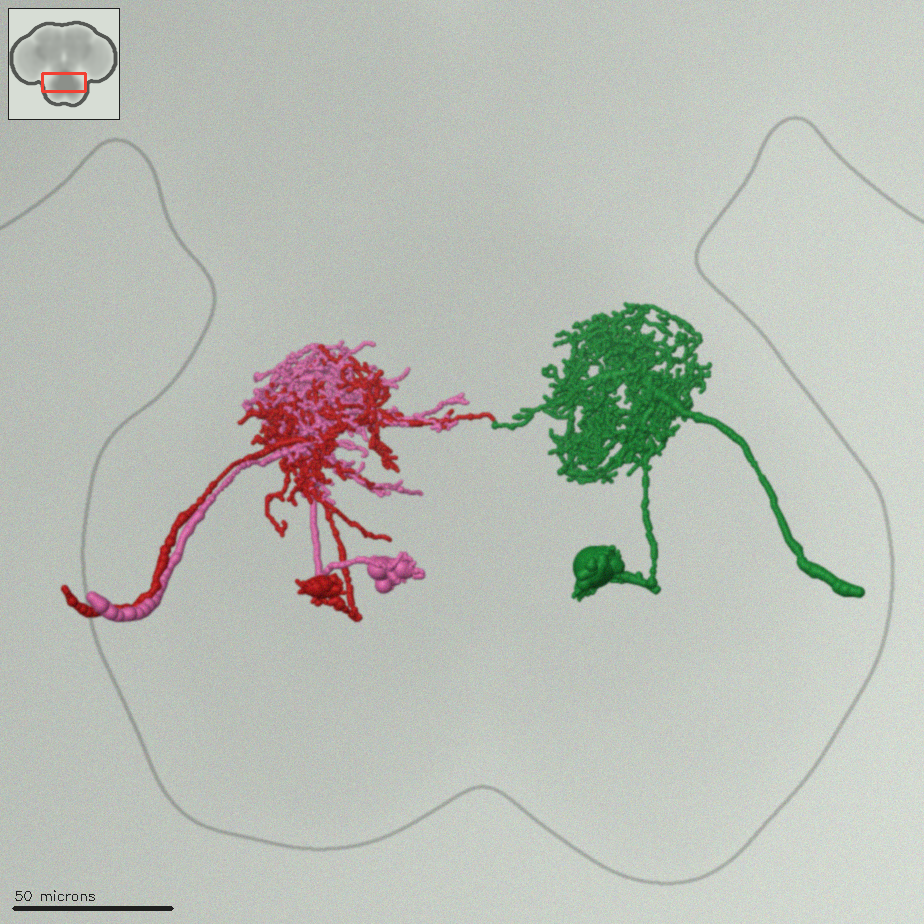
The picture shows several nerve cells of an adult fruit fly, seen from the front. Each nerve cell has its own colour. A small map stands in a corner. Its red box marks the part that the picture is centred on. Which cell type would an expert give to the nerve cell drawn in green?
MNnm03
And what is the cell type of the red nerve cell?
FNM2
